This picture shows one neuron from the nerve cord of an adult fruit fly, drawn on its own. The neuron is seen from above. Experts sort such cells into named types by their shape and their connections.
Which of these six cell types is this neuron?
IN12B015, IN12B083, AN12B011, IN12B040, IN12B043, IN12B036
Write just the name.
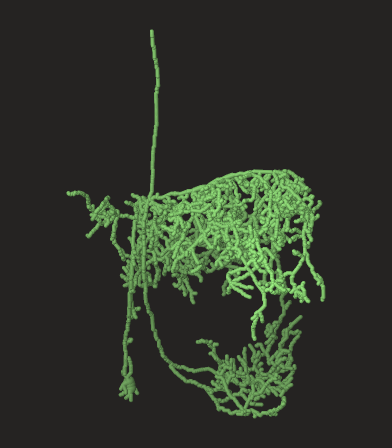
AN12B011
